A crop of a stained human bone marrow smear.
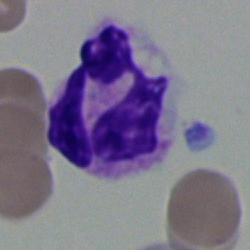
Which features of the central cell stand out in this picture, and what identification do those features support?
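A thick curved band forms the nucleus, bending around a pale central area of cytoplasm. The chromatin is dense and dark purple. The cytoplasm is pale pinkish-lilac and shows only fine, faint pink-purple granularity. This cell is a segmented neutrophil.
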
